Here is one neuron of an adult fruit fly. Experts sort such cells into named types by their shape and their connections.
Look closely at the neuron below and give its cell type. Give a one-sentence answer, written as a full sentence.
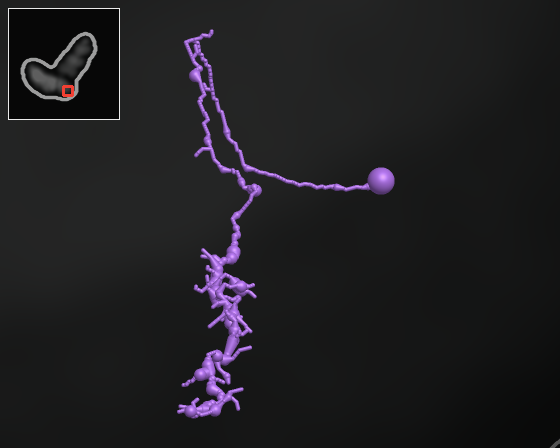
As its cell type, this neuron has Dm3c.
